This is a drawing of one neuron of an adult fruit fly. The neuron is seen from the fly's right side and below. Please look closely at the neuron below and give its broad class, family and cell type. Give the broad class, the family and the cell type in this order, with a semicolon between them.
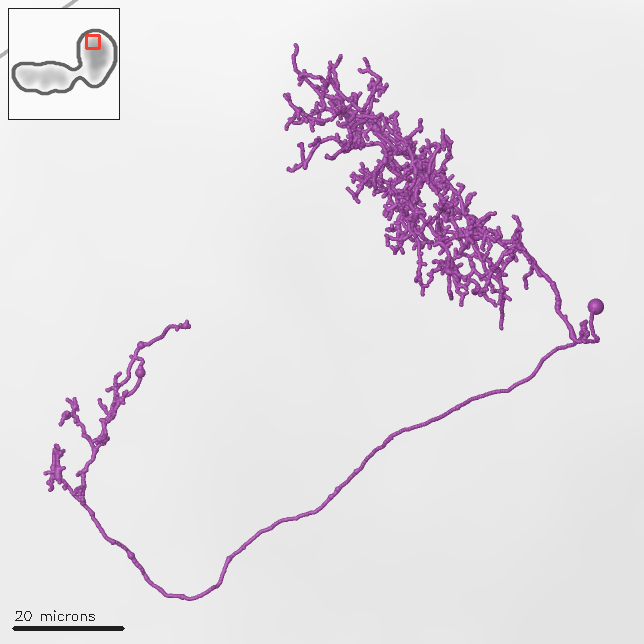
optic-lobe intrinsic neuron; MeLo; MeLo2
